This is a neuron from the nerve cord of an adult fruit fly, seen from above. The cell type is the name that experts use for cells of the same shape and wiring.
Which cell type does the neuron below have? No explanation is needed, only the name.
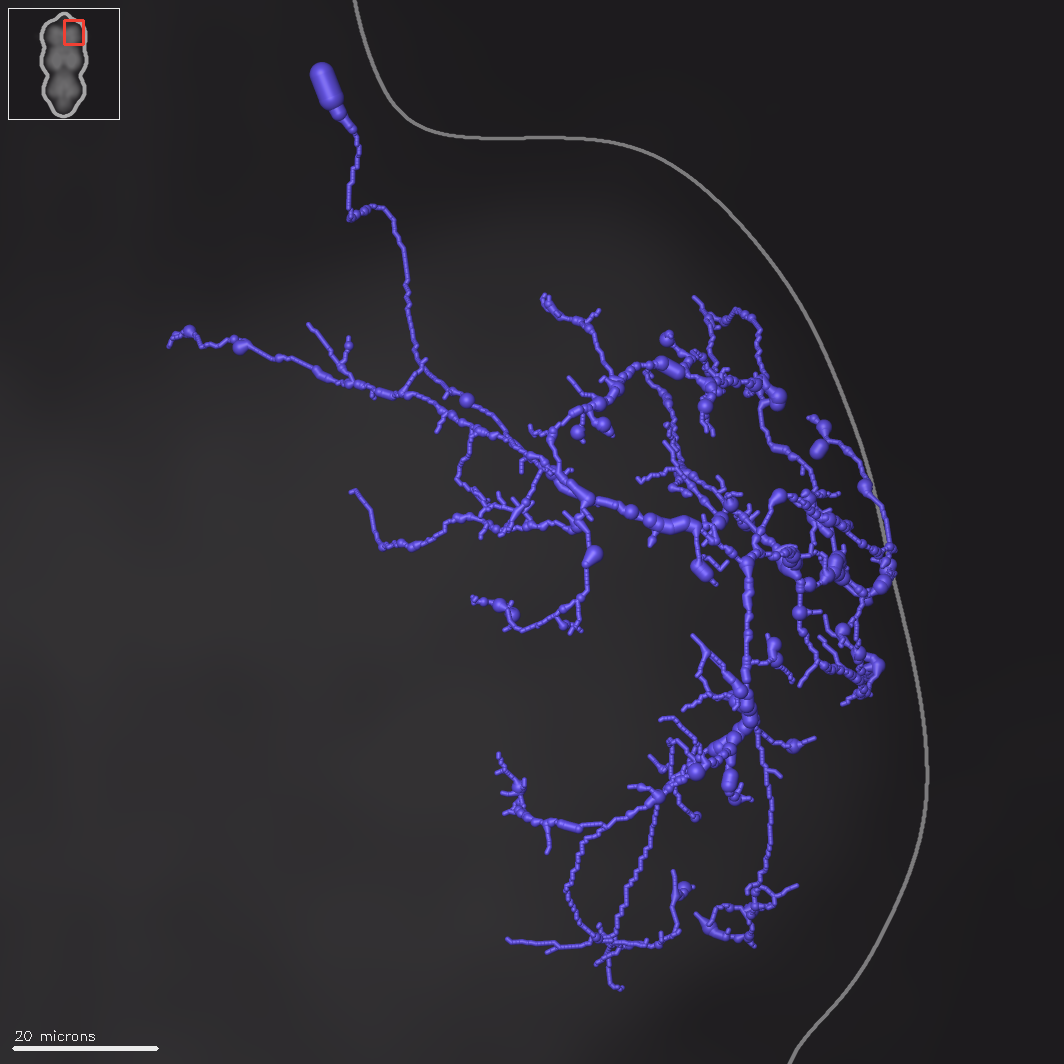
IN08A026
